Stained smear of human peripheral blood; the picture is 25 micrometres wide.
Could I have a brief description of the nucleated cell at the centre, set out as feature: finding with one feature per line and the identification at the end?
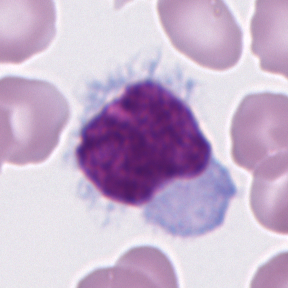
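Surface: fine hair-like projections fringing the cell, plainest along the upper and left edges
Cytoplasm colour: pale grey-blue
Cytoplasm position: mostly to the lower right of the nucleus
Nucleus shape: roughly oval, outline irregular and slightly indented
Nucleus size: about 11 micrometres across
Name: hairy cell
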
